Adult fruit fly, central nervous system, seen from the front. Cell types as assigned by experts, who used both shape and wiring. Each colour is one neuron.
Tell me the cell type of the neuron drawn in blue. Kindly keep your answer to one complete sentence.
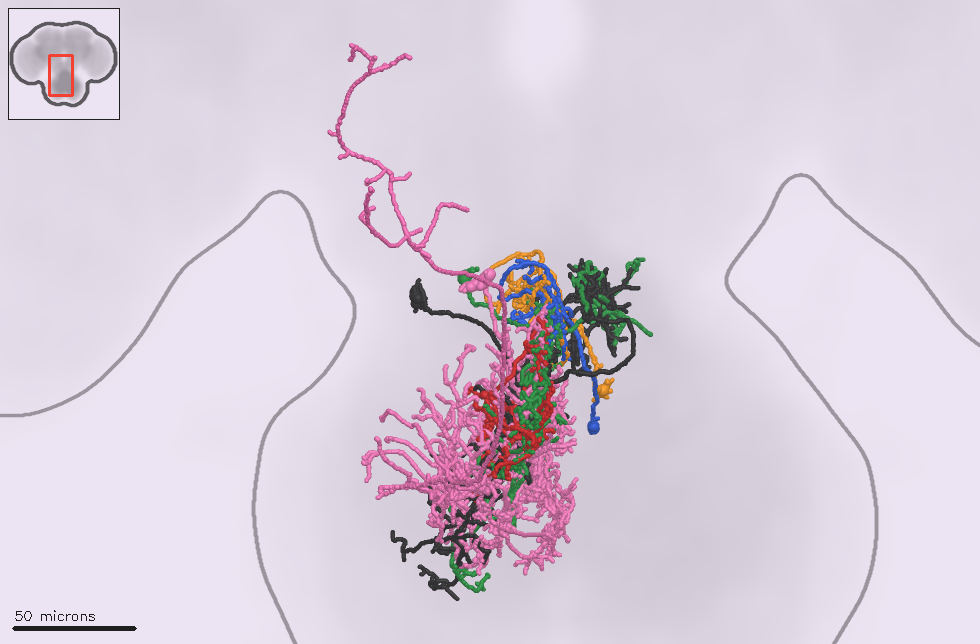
This neuron counts as a member of the cell type IN02A054.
